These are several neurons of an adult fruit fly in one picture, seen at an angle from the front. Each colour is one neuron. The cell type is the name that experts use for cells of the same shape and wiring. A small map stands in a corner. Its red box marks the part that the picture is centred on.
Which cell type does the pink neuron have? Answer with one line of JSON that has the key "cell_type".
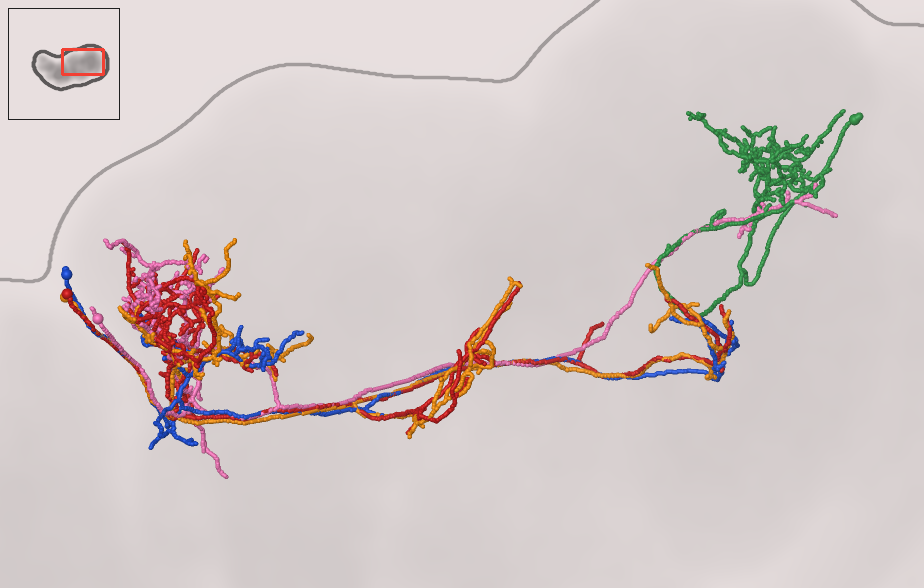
{"cell_type": "LHPV3a3_b"}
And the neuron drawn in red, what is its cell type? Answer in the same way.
{"cell_type": "LHPV3a1"}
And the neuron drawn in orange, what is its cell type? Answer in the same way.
{"cell_type": "PLP187"}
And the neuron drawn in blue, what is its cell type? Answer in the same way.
{"cell_type": "LHPV3a2"}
